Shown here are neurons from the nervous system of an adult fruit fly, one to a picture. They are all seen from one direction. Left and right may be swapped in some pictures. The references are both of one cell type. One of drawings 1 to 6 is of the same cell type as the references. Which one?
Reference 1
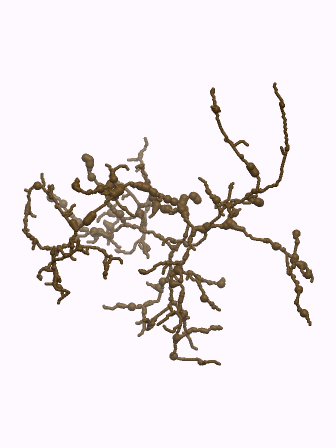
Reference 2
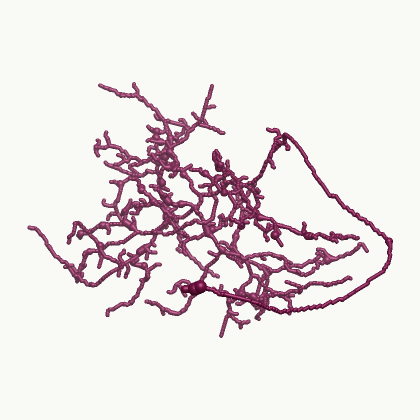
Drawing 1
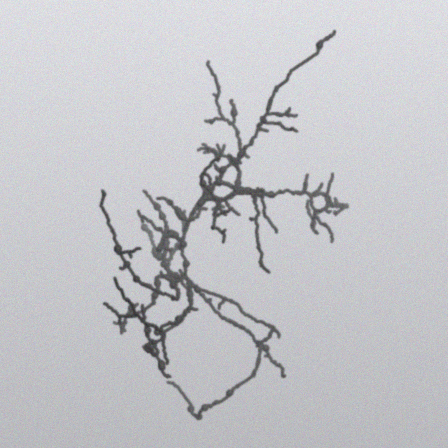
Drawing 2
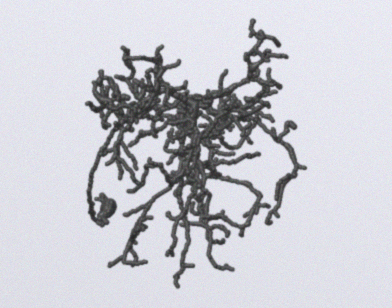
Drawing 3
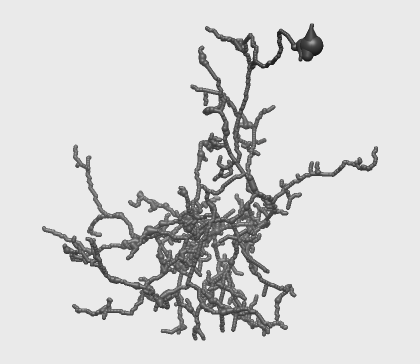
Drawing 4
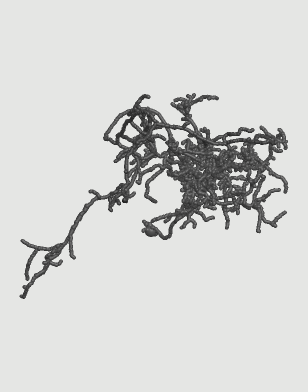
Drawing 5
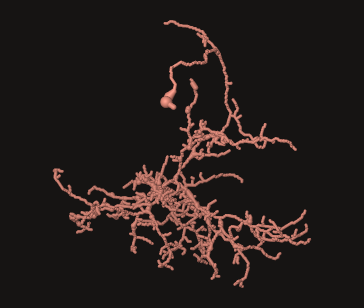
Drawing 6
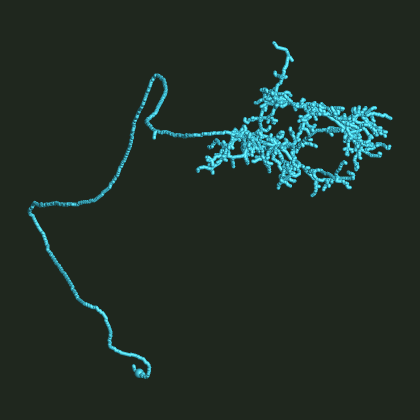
5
